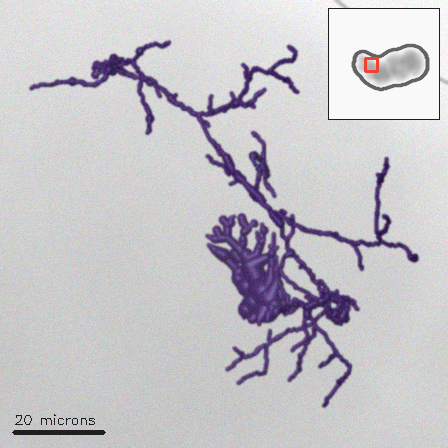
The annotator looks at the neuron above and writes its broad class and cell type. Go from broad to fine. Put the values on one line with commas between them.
motor neuron of the nerve cord, Acc. tr flexor MN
